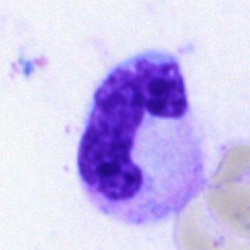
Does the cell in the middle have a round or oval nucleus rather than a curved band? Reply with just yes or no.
No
